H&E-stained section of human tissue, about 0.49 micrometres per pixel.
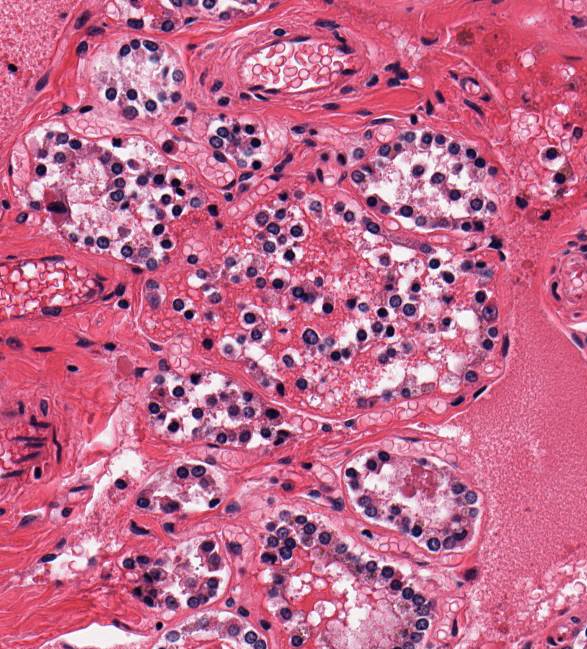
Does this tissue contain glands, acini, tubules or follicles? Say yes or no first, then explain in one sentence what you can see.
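Yes. The field is filled with closely packed rounded tubular profiles, with the largest one in the centre.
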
